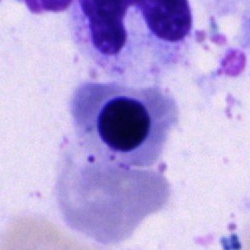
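Erythroblast: notice how its chromatin is evenly dense and very dark, showing no visible structure. The cytoplasm is plentiful, spreading over far more area than the nucleus, and has a pale greyish-blue colour. Just below the nucleus you can pick out a few small purple dots.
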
